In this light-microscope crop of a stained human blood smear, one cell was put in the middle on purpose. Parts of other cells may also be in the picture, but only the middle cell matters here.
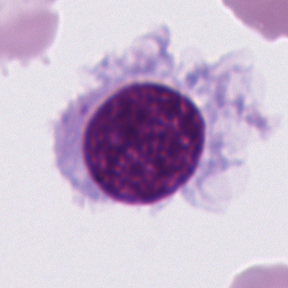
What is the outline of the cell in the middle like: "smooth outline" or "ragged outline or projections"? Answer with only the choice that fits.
Ragged outline or projections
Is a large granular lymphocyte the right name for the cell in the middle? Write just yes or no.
no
